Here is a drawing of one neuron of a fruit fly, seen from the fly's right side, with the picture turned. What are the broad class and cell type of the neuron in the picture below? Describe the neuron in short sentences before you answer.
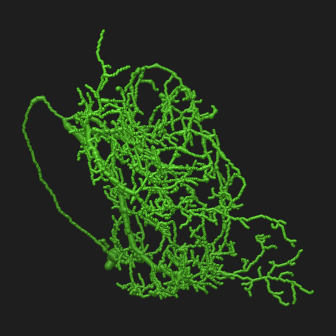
As drawn here it is about as wide as it is tall. It is a central-brain intrinsic neuron. It is of cell type PRW062.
